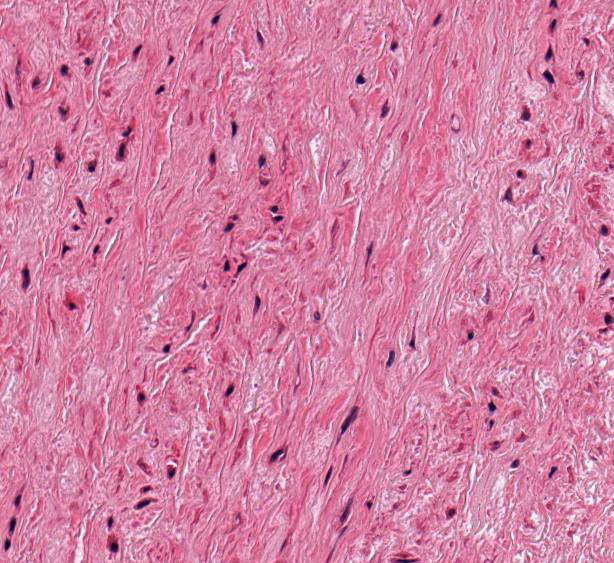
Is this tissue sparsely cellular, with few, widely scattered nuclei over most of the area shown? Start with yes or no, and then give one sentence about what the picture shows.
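Yes. Nuclei are sparse and scattered fairly evenly across the field without forming clusters.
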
